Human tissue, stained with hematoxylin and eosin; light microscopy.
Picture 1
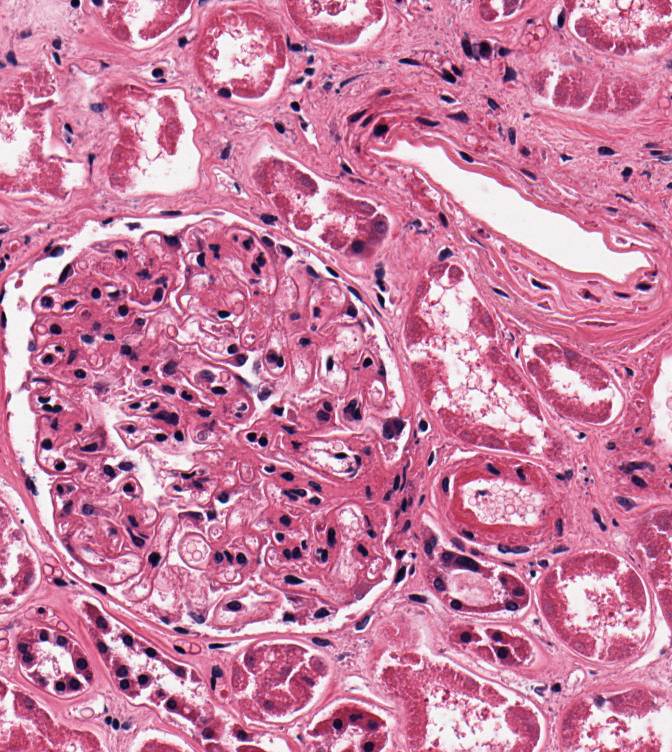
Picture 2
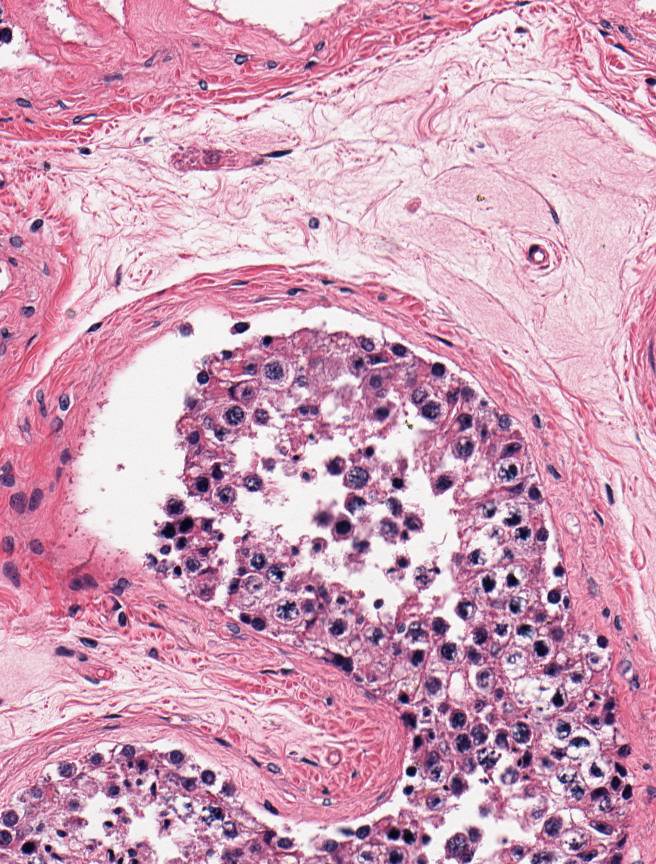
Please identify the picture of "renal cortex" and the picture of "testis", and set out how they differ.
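Renal cortex is shown in picture 1, testis in picture 2. Picture 1 contains a lobulated glomerular tuft with many open capillary loops and numerous dark nuclei, set off by a narrow clear space from a thin Bowman's capsule. Surrounding tubules are lined by cuboidal cells with abundant pink granular cytoplasm. Picture 2 instead has a large rounded tubule at centre and lower right, and part of another at bottom left, filled with rounded cells with round, dark nuclei; in the middle the cells are loose and fragmented, with scattered debris.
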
